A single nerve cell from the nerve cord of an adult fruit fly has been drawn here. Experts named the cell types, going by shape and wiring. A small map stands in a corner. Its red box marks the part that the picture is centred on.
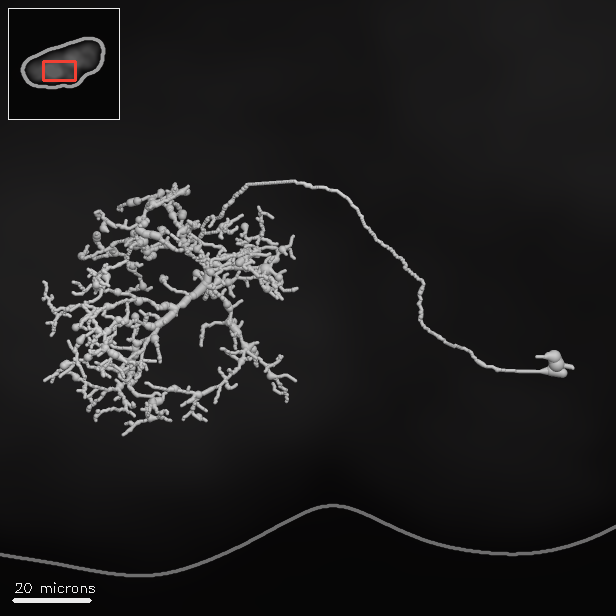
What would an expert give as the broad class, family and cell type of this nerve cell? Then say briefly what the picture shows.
This is a nerve-cord intrinsic neuron. The family is hemilineage 12B. The cell type is IN12B034. By the scale bar it is about 140 microns wide in this view. As drawn here it is wider than it is tall.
